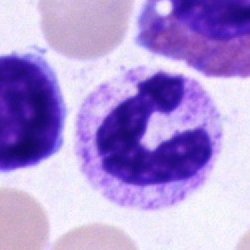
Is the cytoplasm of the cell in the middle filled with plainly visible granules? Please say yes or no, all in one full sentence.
Yes, this cell has a cytoplasm with many visible granules.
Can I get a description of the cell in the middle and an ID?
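A round, smooth outline bounds the cell. Its nucleus forms a curved, C-shaped band opening to the right. The chromatin is dark purple and condensed, and no nucleoli are visible. The cell is a band neutrophil.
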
